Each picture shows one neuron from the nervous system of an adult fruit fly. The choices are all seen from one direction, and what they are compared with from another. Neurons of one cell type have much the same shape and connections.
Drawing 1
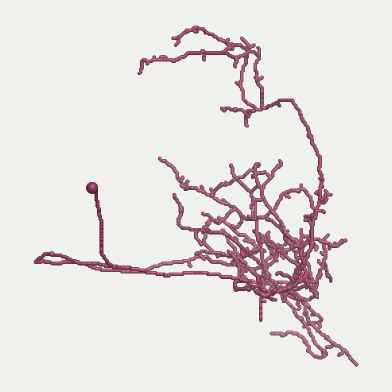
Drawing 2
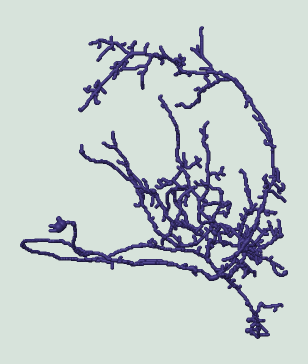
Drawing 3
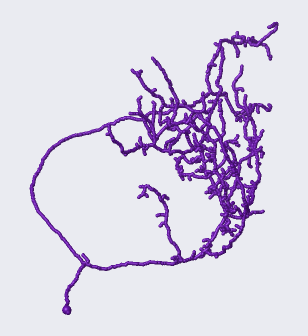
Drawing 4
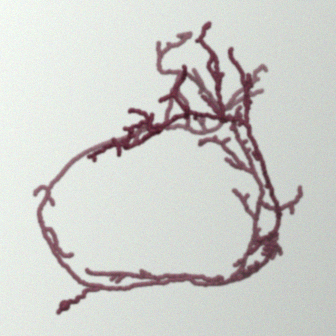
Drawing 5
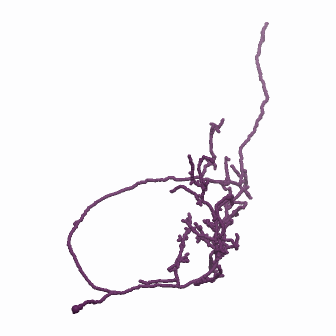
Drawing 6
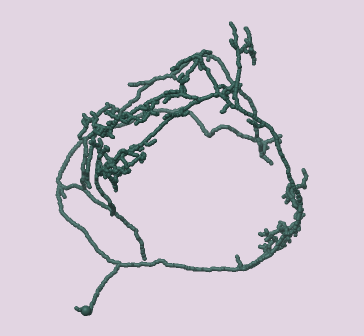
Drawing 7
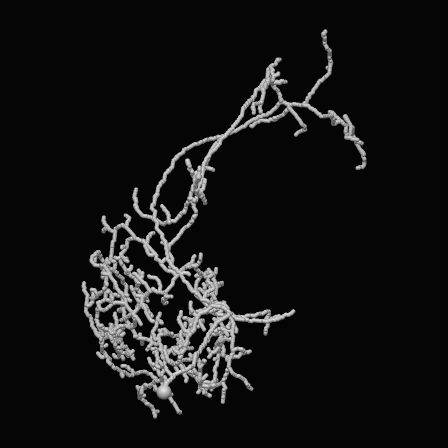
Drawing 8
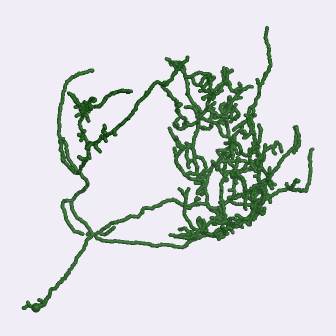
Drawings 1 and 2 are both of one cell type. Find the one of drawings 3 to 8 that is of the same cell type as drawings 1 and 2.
Drawing 3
